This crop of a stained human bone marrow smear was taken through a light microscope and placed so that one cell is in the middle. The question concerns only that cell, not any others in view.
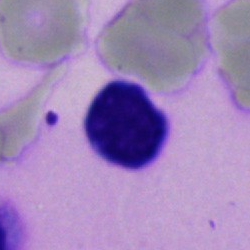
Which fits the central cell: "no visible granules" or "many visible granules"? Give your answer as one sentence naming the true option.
The cell shows no granules in its cytoplasm.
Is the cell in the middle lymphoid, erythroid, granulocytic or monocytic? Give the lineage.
lymphoid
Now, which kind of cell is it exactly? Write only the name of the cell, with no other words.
lymphocyte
